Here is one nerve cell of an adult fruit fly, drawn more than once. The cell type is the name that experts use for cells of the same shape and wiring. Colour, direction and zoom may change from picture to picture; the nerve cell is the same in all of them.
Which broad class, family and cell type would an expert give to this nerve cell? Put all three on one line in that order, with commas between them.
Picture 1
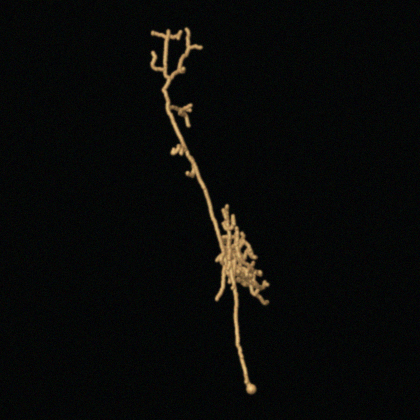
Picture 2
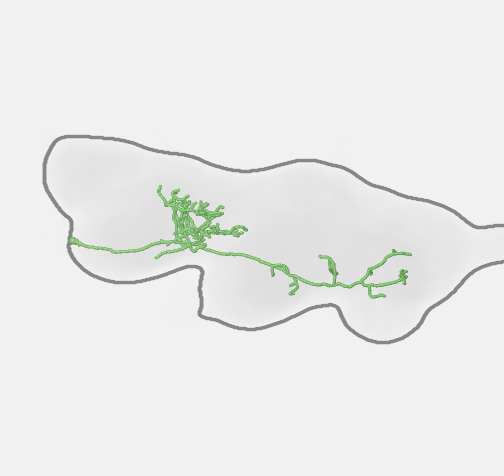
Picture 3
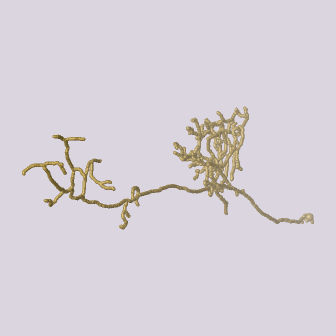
nerve-cord intrinsic neuron, hemilineage 05B, IN05B070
